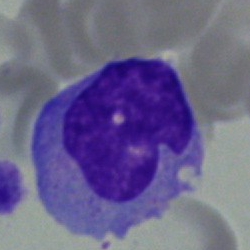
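Monocyte. The nucleus lies off-centre, toward the upper right of the cell, with a notch cutting into its lower right side. Its chromatin is finely stippled rather than coarsely clumped. The cytoplasm is widest on the left of the nucleus and below it.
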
